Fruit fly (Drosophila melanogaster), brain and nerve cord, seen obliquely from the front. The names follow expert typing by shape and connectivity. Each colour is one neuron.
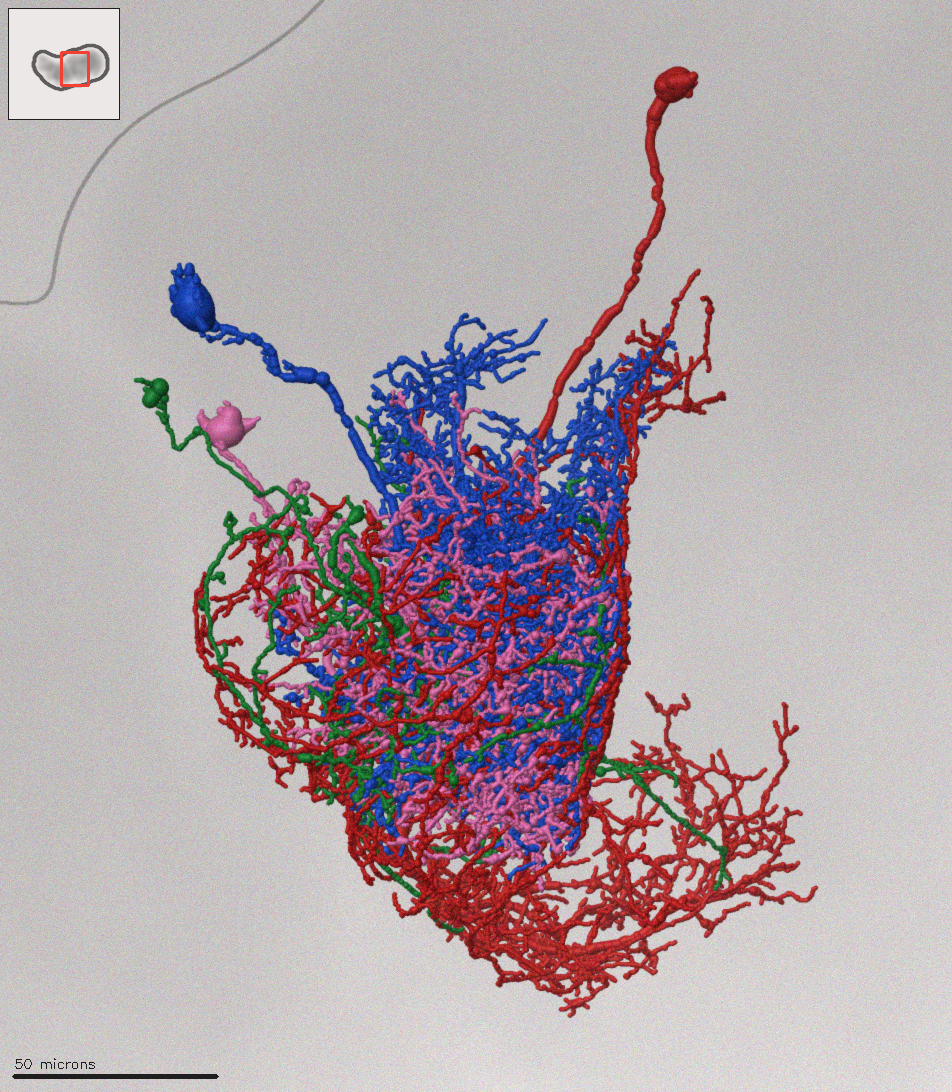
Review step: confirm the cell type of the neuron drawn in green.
AVLP437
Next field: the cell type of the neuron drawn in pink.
AVLP478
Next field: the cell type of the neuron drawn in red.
AVLP476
